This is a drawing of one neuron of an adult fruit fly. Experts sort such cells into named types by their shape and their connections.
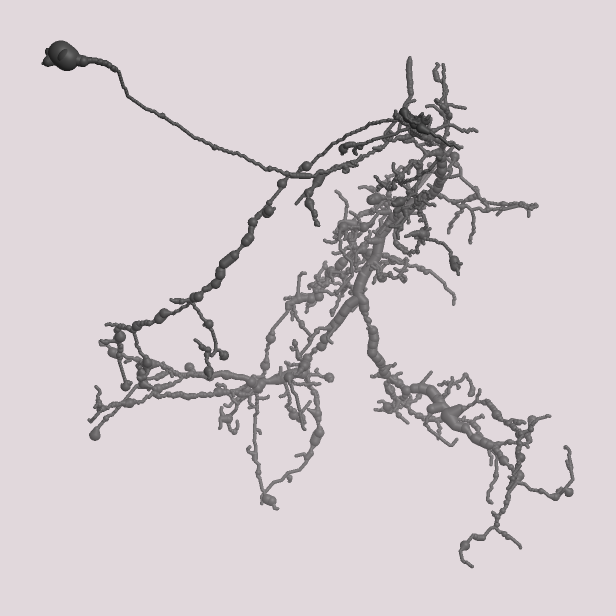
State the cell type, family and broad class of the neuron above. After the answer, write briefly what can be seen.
Its cell type is IN11A007. The family is hemilineage 11A. This is a nerve-cord intrinsic neuron. The cell body is at the upper left of the picture. The picture shows more than a hundred branch ends.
